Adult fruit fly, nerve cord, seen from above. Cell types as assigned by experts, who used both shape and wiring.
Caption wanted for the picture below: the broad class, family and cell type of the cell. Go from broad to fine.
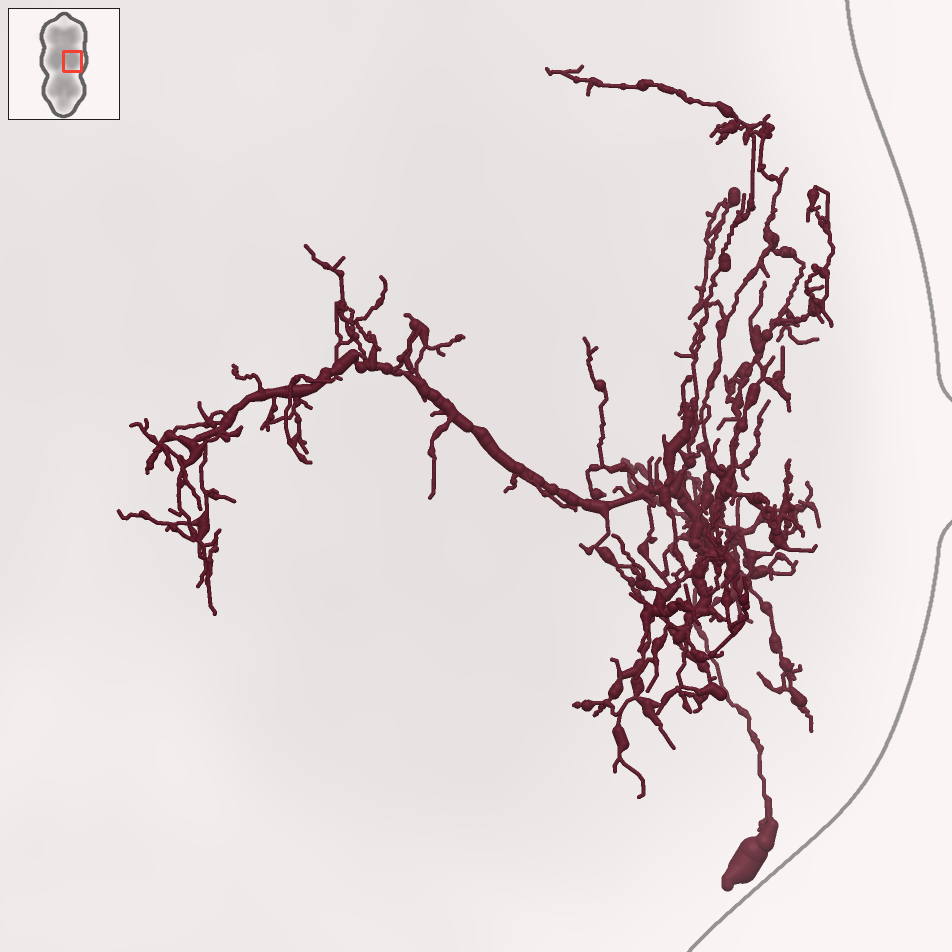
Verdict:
nerve-cord intrinsic neuron; hemilineage 13A; IN13A033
